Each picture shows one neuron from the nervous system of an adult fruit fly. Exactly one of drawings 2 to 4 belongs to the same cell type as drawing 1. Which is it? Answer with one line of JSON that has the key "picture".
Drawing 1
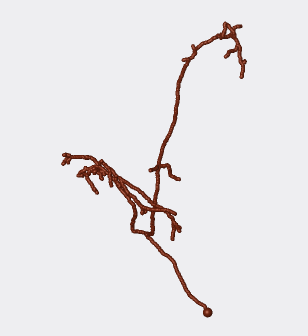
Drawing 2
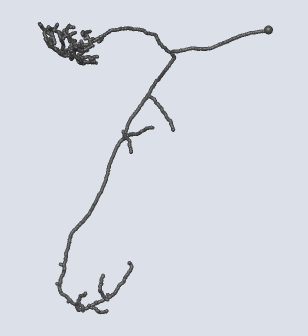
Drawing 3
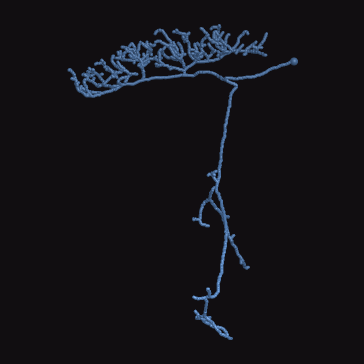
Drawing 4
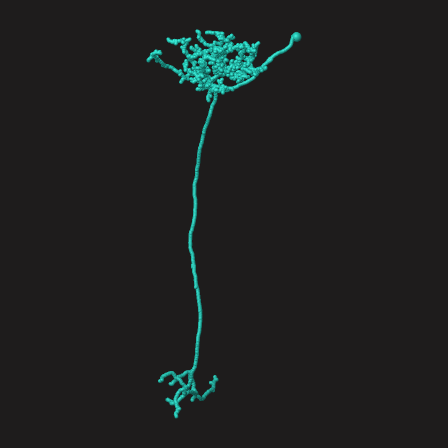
{"picture": 2}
